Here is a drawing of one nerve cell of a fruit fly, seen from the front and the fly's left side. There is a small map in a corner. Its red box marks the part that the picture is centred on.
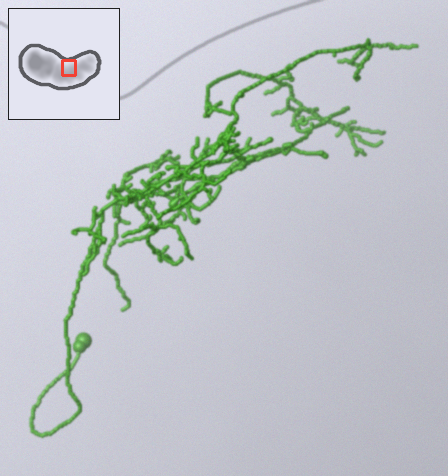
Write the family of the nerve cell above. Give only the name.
hemilineage 03B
